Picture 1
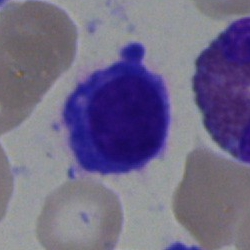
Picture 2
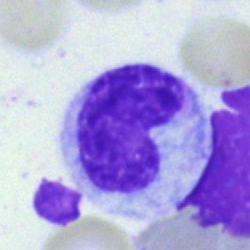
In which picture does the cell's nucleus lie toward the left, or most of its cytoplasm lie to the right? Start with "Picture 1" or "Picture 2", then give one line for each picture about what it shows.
Picture 2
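In picture 1: The nucleus sits toward the right, leaving a wider band of cytoplasm on the left.
In picture 2: The nucleus sits toward the left side of the cell.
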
